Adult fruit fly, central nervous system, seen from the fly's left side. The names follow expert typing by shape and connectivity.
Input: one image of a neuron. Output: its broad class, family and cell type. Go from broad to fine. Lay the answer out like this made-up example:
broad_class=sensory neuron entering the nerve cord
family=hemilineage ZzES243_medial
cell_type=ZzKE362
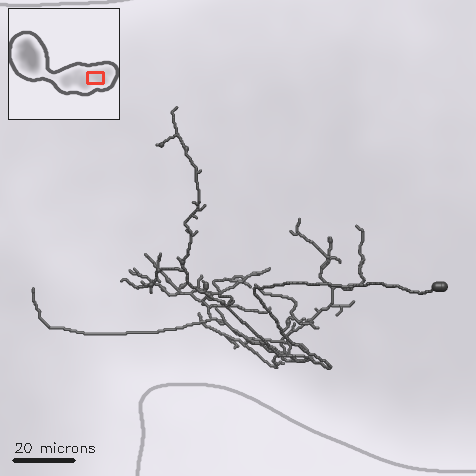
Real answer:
broad_class=nerve-cord intrinsic neuron
family=hemilineage 09B
cell_type=IN09B052_b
